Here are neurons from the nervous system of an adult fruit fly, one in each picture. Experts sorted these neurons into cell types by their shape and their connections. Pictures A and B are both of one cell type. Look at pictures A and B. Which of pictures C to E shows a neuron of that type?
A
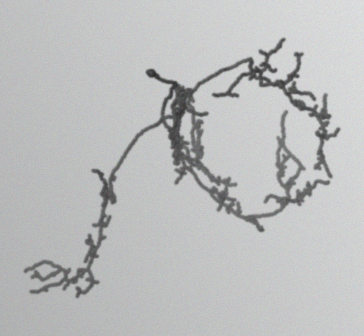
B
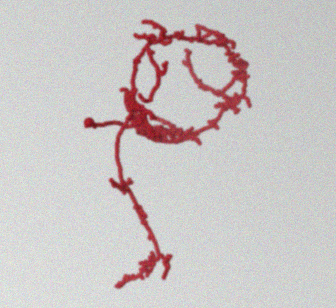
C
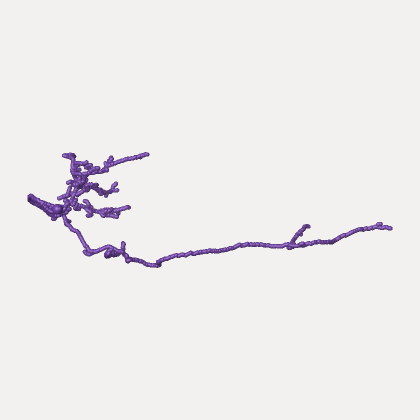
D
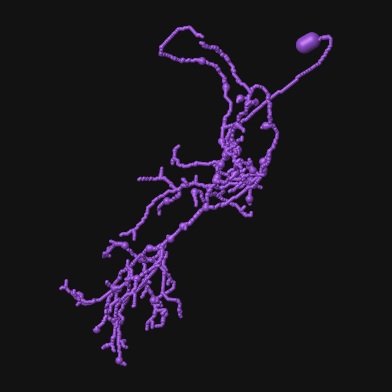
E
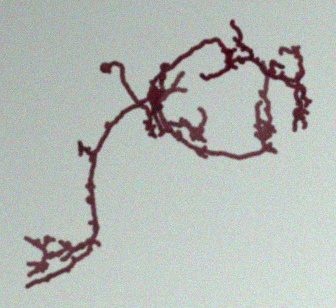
Picture E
